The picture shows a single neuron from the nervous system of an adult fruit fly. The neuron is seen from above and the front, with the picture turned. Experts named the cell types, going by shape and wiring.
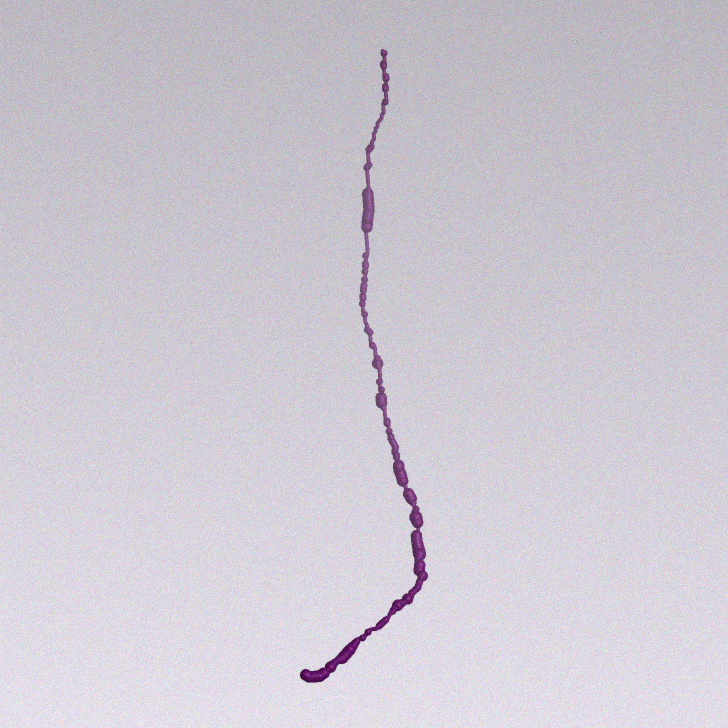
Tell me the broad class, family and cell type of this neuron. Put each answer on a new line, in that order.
photoreceptor or other optic-lobe sensory neuron
class visual
R7p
